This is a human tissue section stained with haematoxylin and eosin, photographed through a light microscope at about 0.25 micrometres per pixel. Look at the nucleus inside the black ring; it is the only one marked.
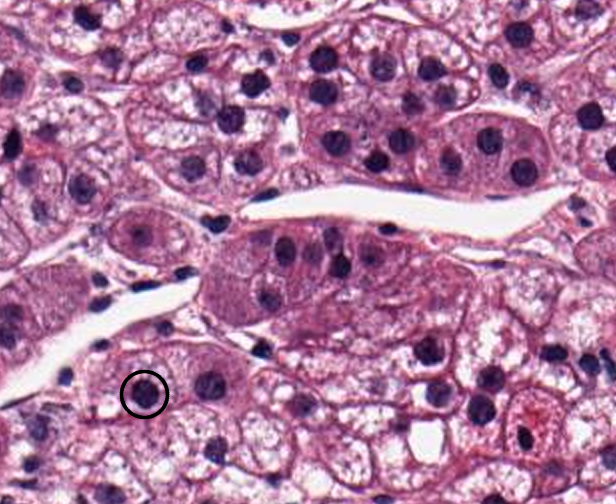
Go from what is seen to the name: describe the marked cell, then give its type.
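The nucleus is round with a smooth, sharp edge and stains very dark and even, darker than the nucleus of the neighbouring cell to its right. The cytoplasm is plentiful and pale pink, with a finely bubbly, vacuolated look. The cell lies in a row of similar large pale cells just below a thin-walled vessel, whose white lumen is lined by flat, dark nuclei. Type of cell: adrenal cortical cell.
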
